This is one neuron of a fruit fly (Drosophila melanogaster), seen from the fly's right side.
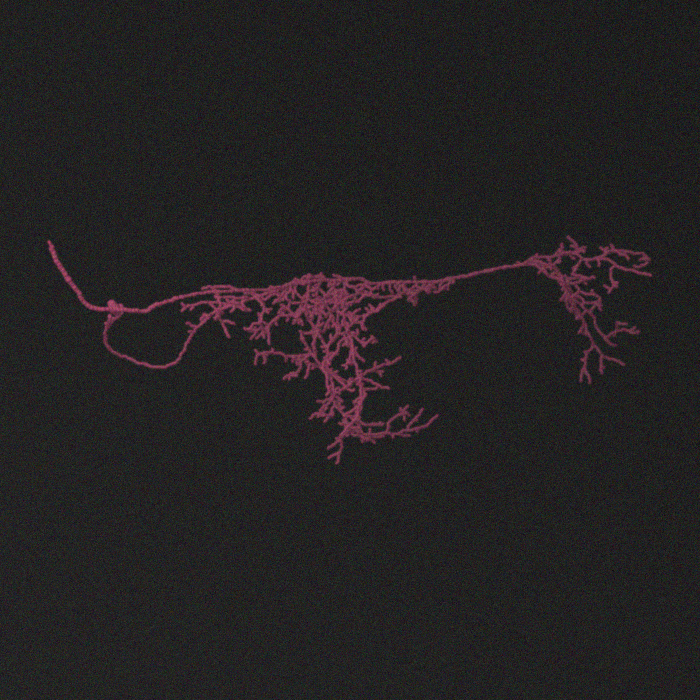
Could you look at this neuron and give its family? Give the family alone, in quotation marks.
"MNad"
